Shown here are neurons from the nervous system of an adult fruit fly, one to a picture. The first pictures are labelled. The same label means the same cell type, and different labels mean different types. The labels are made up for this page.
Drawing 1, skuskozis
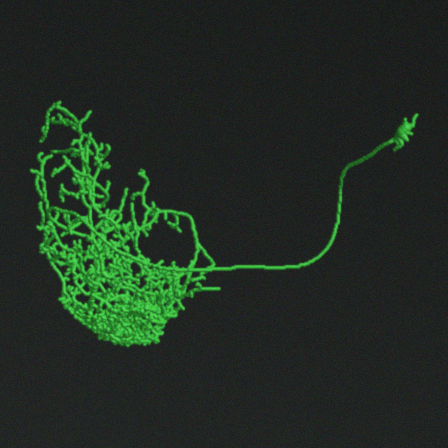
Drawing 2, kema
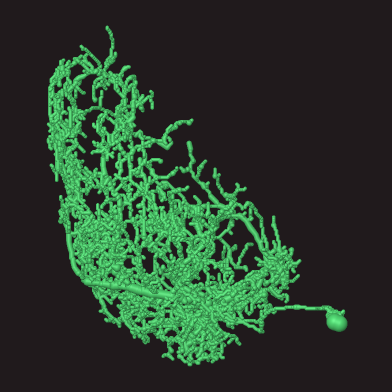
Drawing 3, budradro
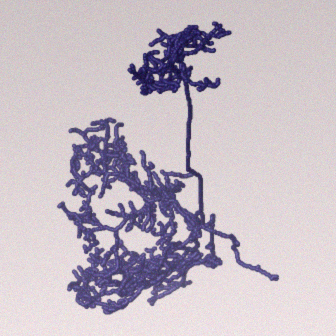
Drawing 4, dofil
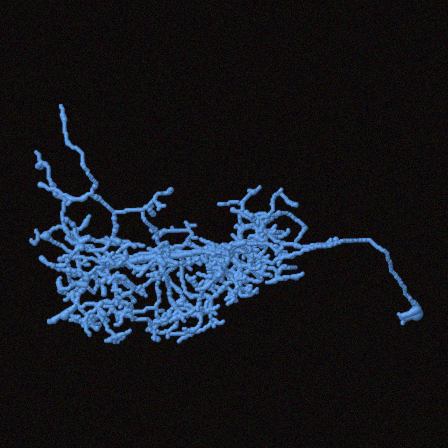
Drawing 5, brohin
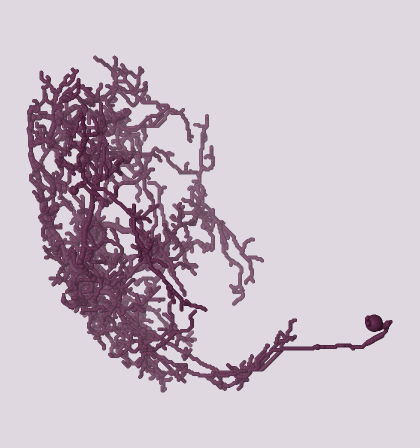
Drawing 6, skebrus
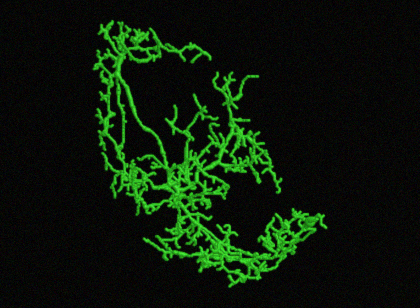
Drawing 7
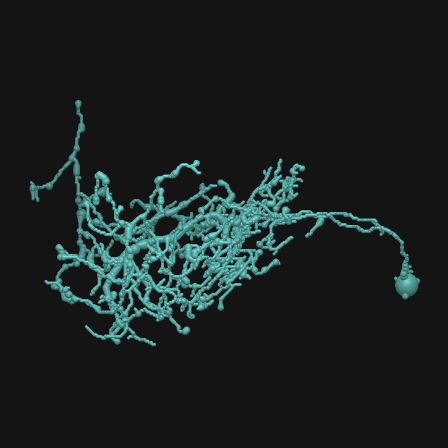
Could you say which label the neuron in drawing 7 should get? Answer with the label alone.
dofil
